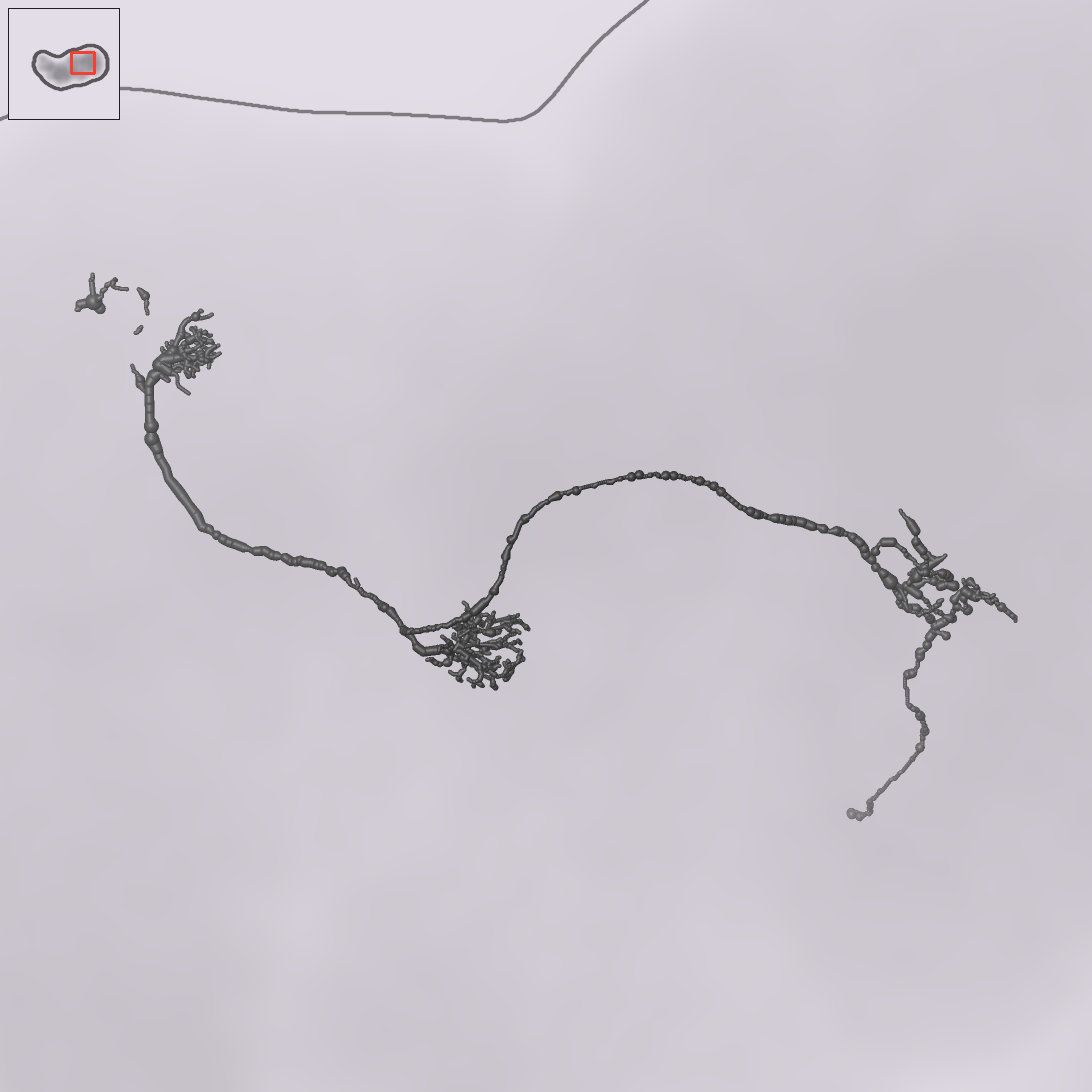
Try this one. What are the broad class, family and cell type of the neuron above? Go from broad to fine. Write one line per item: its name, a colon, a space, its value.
broad class: central-brain intrinsic neuron
family: class CX
cell type: PFL1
